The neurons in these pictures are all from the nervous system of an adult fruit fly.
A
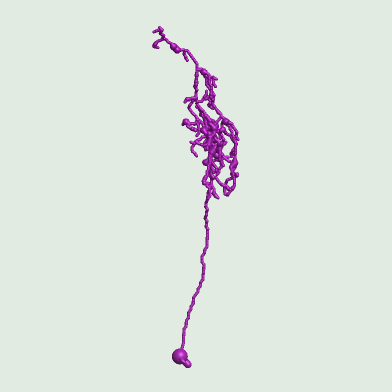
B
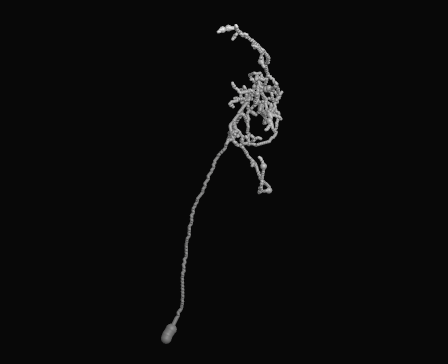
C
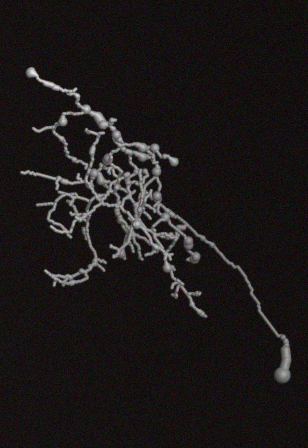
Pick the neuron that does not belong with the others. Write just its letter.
C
